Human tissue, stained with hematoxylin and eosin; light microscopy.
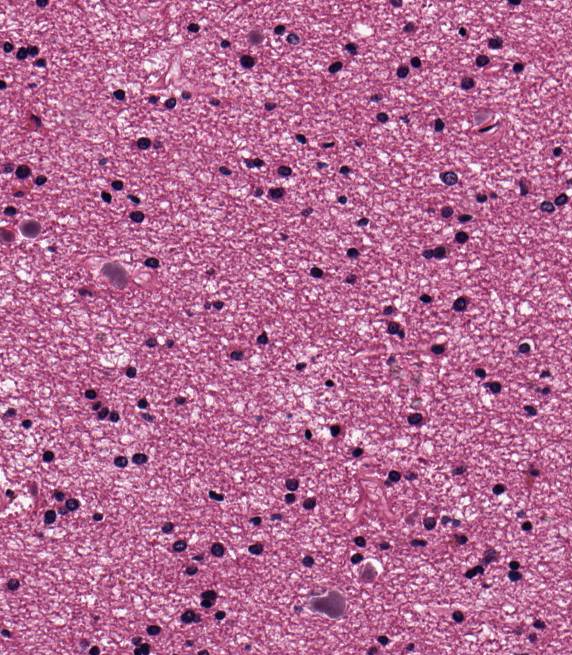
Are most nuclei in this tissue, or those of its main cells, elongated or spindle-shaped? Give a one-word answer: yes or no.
No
